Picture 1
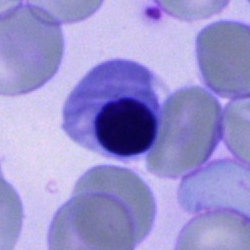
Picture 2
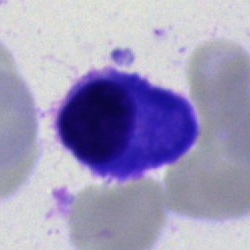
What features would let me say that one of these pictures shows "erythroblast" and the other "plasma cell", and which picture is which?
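Identification: picture 1, erythroblast; picture 2, plasma cell. Plasma cell outline oval, wider side to side than top to bottom, margin fringed with small irregular projections. Erythroblast nucleus off-centre toward lower right; cytoplasm covers more of the cell than the nucleus. Plasma cell cytoplasm lies mostly to the right of the nucleus.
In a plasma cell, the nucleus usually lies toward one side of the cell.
Cytoplasm colour: erythroblast grey-blue, bluer than surrounding red cells; plasma cell deep blue-violet.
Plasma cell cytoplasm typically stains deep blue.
Chromatin dense in both: almost uniformly dark purple-black in the erythroblast, very dark purple in the plasma cell. Erythroblast: no nucleoli visible, no granules. Plasma cell: no distinct granules.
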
